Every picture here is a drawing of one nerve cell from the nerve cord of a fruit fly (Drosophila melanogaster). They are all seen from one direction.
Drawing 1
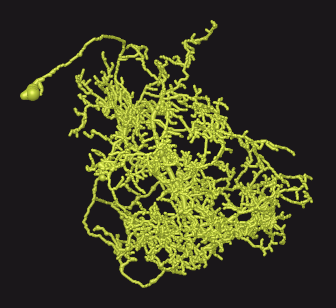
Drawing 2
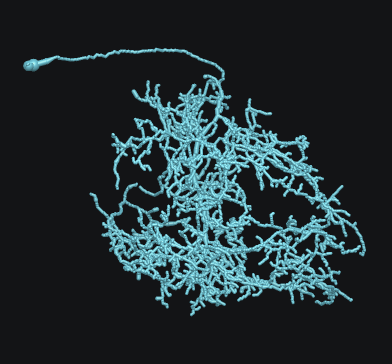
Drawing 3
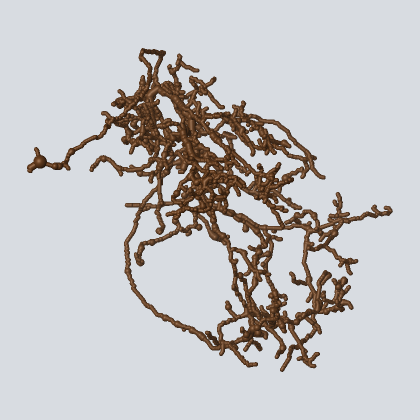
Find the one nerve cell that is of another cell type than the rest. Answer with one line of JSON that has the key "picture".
{"picture": 3}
